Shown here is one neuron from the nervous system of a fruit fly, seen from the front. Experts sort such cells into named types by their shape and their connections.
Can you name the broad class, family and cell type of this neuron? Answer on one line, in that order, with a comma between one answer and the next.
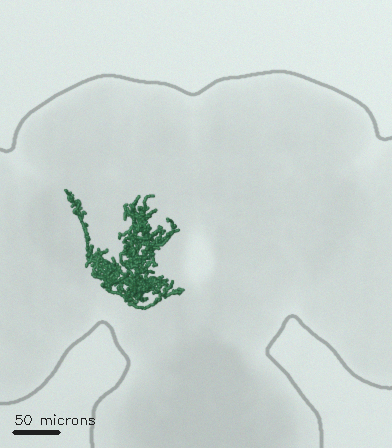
central-brain intrinsic neuron, ALIN, ALIN2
